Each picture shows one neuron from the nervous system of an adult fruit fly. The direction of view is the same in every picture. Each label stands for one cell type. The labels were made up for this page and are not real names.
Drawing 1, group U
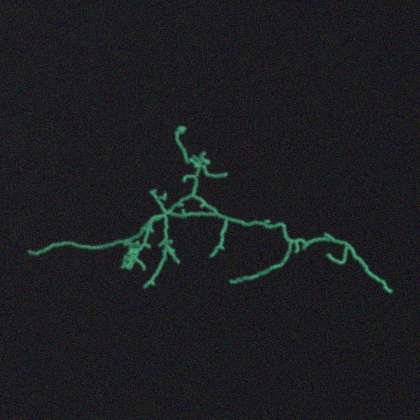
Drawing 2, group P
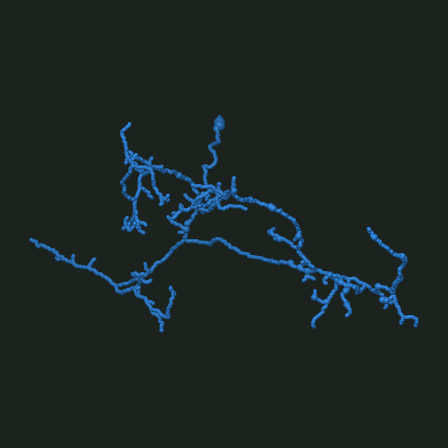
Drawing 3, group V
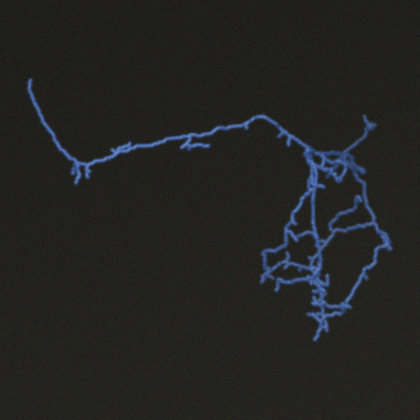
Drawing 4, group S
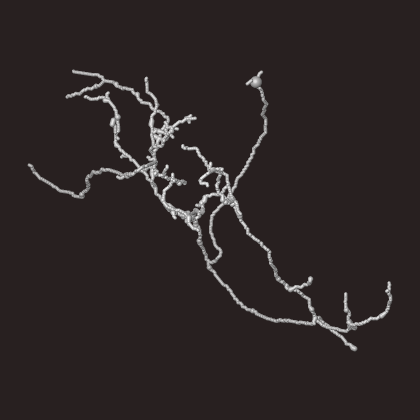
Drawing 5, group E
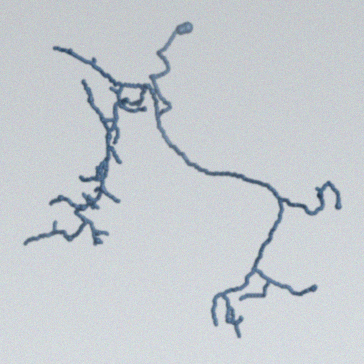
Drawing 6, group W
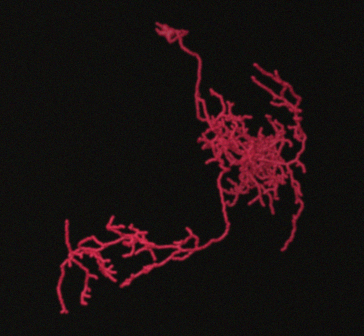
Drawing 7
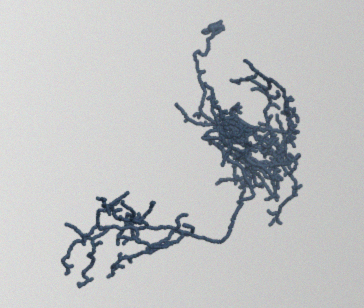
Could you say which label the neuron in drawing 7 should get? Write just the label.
group W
